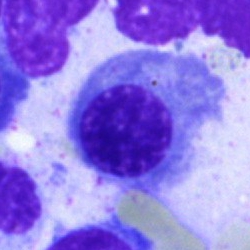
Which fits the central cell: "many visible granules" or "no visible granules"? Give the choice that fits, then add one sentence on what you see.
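No visible granules. No granules can be seen in the cytoplasm.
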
